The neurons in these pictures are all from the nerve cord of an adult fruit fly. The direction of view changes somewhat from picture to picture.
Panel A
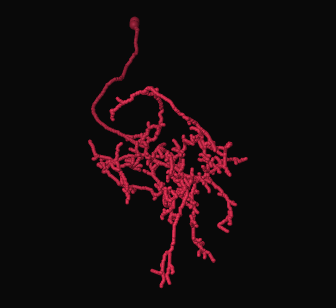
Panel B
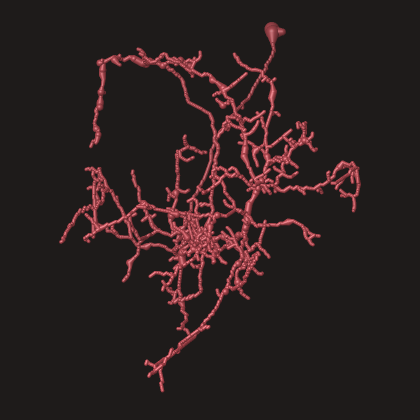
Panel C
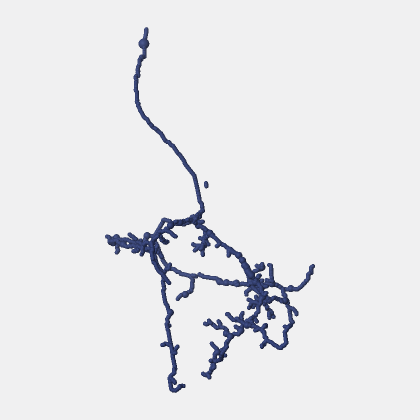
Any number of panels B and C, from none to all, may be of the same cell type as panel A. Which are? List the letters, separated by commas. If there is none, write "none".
B, C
